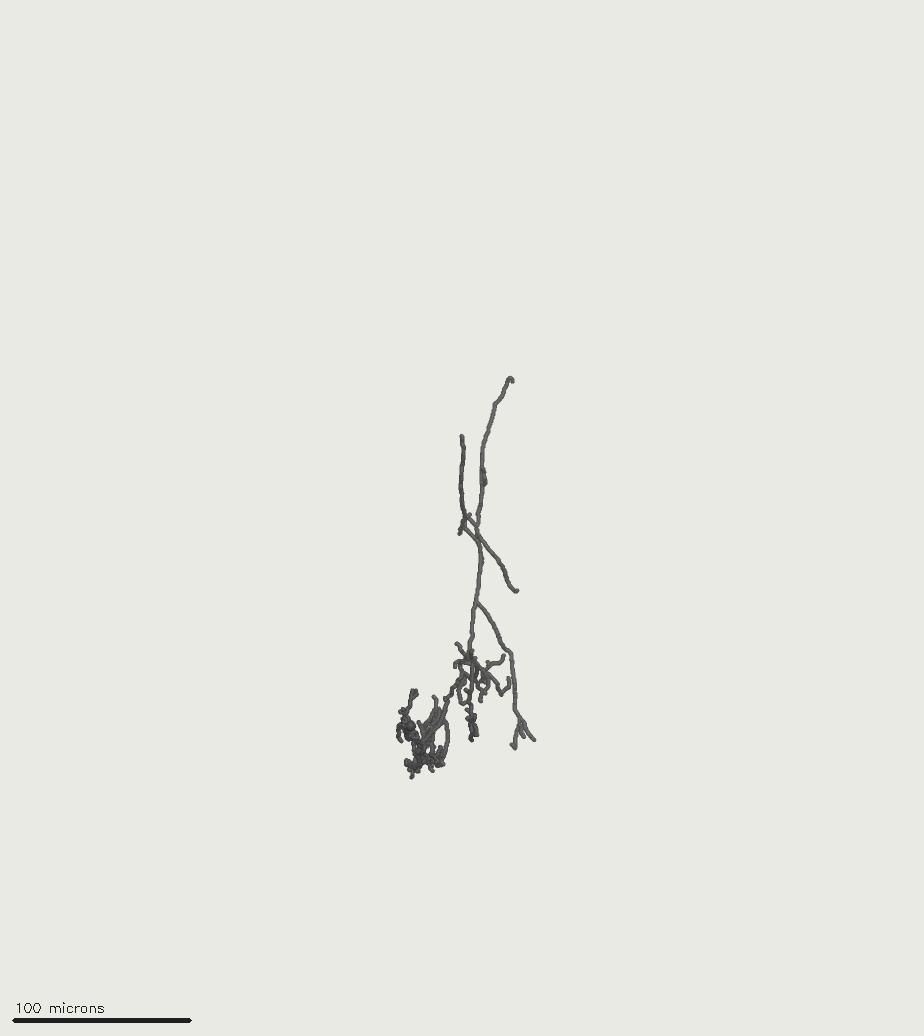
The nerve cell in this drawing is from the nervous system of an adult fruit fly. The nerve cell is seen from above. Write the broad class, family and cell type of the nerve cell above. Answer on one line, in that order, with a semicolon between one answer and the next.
nerve-cord intrinsic neuron; hemilineage 05B; IN05B093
